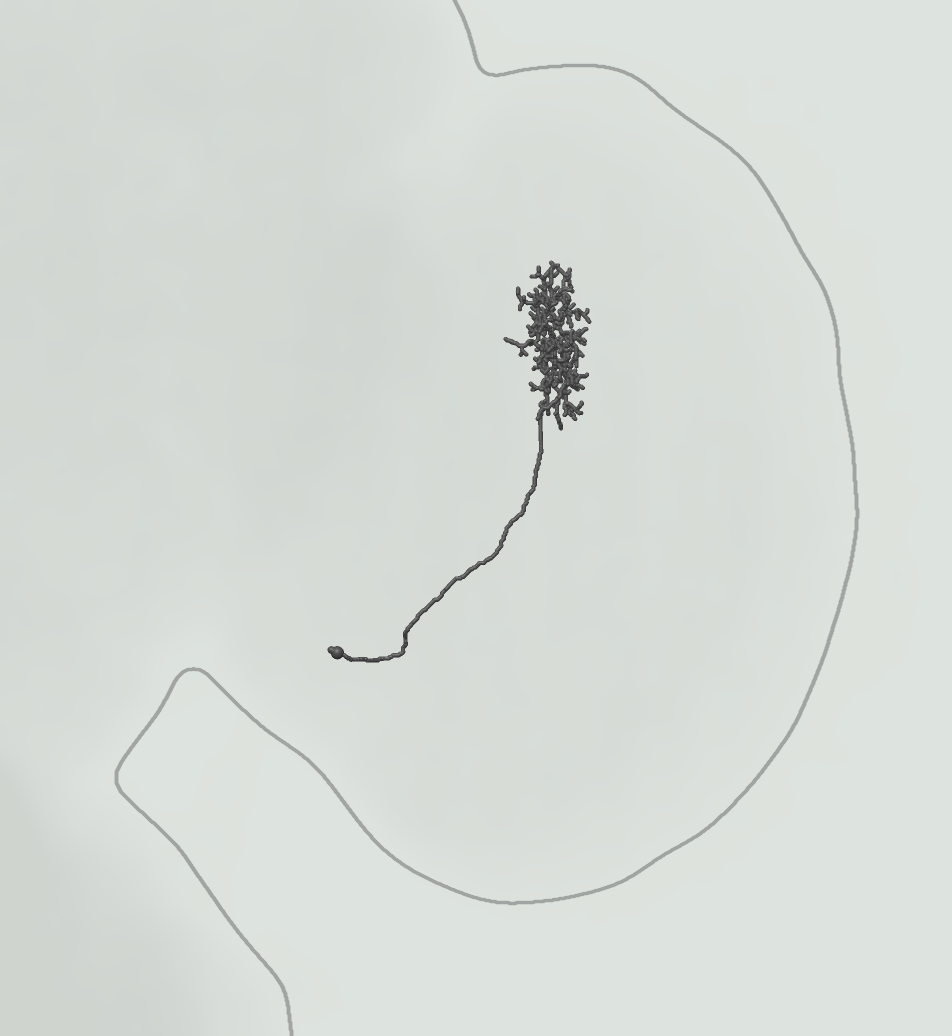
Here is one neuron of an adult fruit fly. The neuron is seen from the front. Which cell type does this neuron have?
Pm1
